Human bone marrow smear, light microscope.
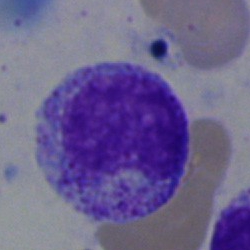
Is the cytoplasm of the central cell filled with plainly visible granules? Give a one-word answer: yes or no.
Yes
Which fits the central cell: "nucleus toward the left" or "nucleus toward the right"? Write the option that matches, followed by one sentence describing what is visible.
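Nucleus toward the right. The nucleus lies off-centre toward the upper right, leaving cytoplasm mainly on the left and lower side.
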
